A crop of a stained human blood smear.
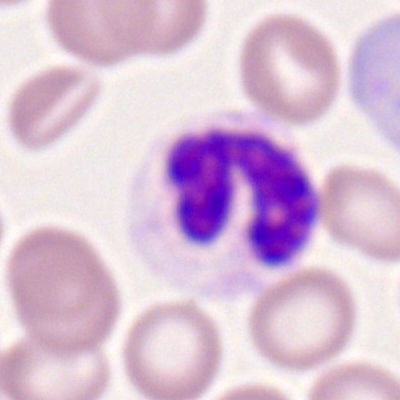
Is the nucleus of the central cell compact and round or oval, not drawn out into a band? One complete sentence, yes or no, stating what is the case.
No, what the nucleus forms is a horseshoe, C, U or S shape without separate lobes.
